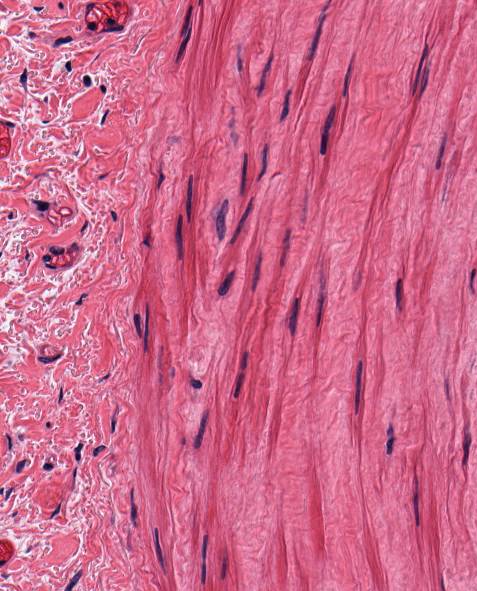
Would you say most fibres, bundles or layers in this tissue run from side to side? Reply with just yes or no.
No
